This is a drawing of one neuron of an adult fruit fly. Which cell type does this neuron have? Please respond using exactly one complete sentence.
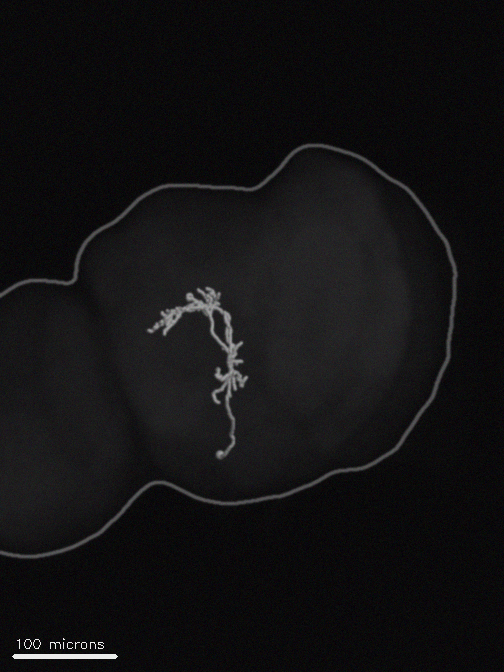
The neuron is typed under the name VES102.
